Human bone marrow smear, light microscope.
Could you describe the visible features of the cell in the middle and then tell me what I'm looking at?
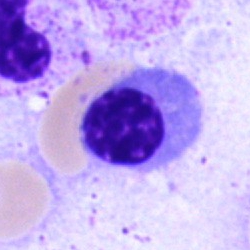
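Chromatin comes first on the list: it is dark and coarsely clumped, with small pale patches between the clumps. Next, the nucleus shows no nucleolus. Then the cytoplasm: blue, free of granules, and forming a broad rim mainly on the right side of the nucleus. It is an erythroblast.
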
